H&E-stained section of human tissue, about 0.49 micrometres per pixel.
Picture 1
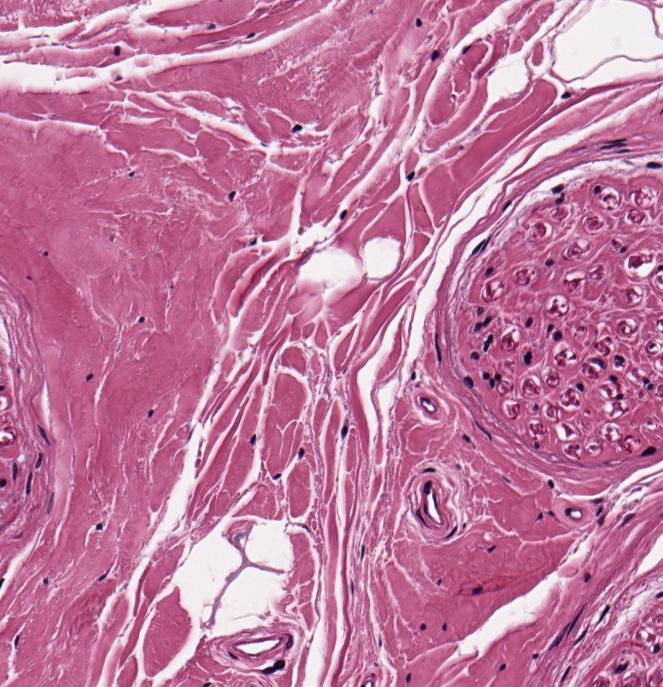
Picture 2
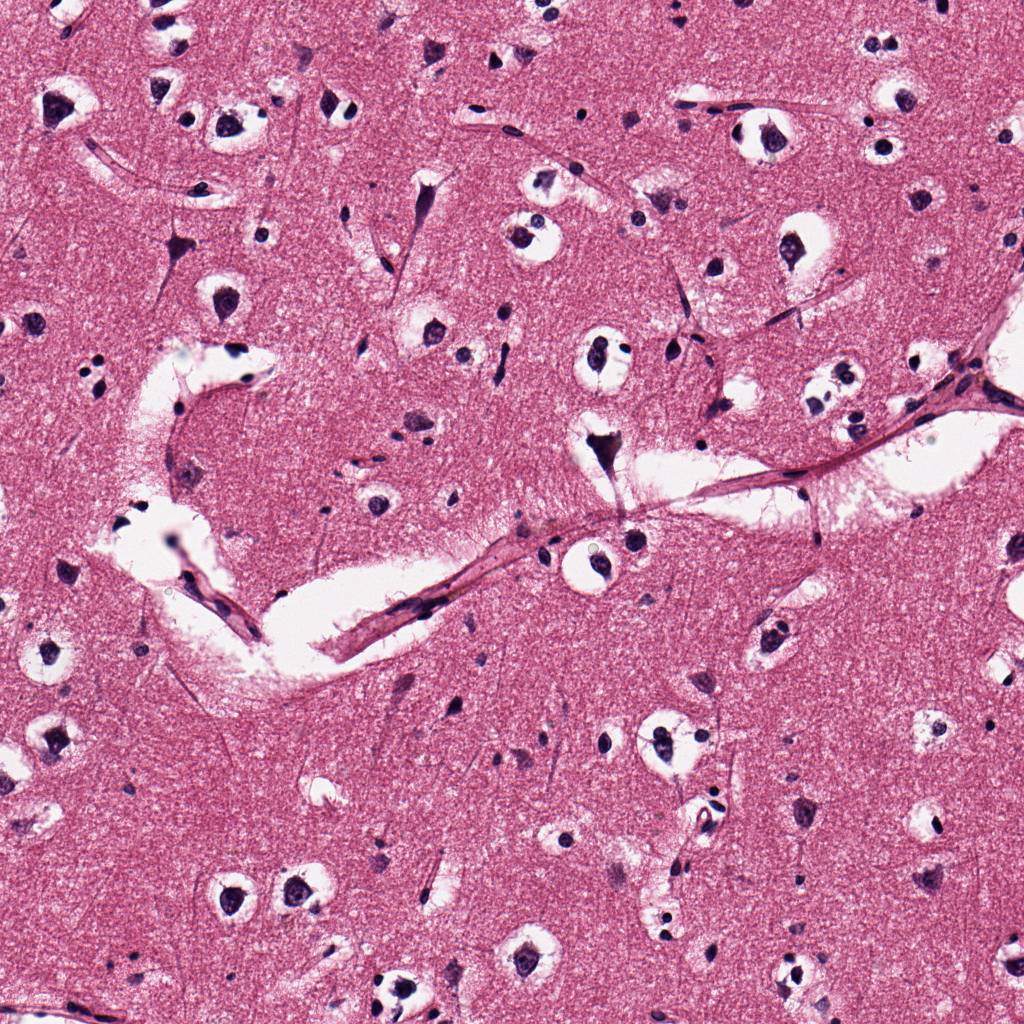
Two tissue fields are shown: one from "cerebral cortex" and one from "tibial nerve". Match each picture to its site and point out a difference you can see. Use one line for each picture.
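Picture 1: tibial nerve. The fibres carry sparse, small, dark, elongated nuclei.
Picture 2: cerebral cortex. Many small, round, dark nuclei without visible surrounding cytoplasm are scattered throughout the field.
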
